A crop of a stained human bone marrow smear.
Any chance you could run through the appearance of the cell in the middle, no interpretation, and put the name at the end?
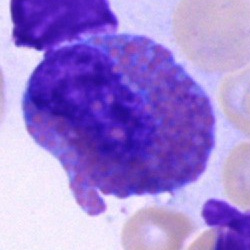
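The nucleus is placed toward the left side of the cell. Its chromatin is dark purple and clumped. A wide area of cytoplasm occupies the right part of the cell. Granules are also present, lying over the nucleus. This cell is an eosinophil.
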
